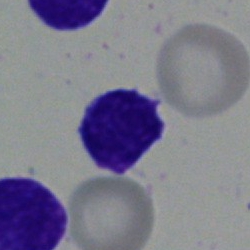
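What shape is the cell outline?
Angular, with several fairly straight edges.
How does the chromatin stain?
Dense and dark purple throughout.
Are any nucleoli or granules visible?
Neither: the nucleus shows no nucleoli, and the cell shows no granules.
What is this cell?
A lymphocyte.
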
